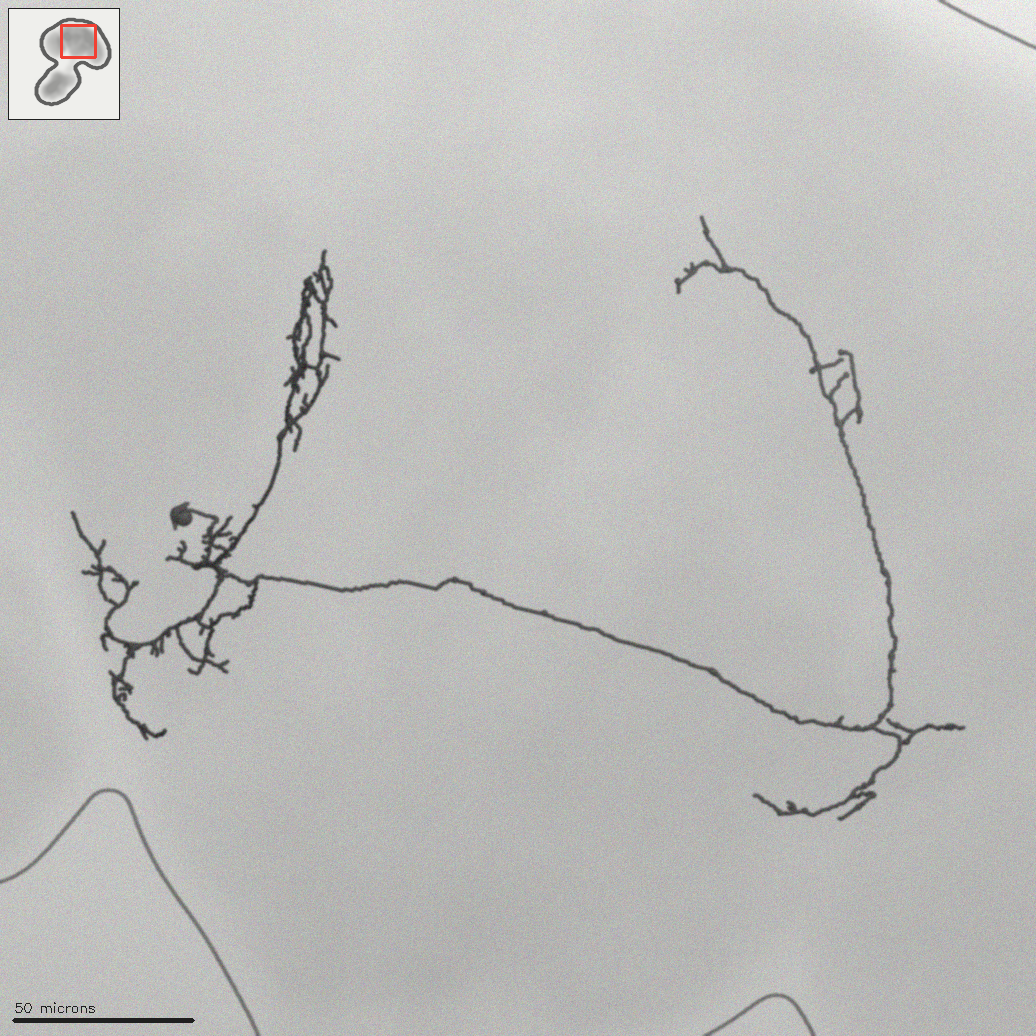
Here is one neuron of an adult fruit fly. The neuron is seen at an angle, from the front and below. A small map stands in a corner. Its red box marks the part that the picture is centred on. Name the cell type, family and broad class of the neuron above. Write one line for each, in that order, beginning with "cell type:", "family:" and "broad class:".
cell type: CB3140
family: hemilineage DM6_ventral
broad class: central-brain intrinsic neuron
